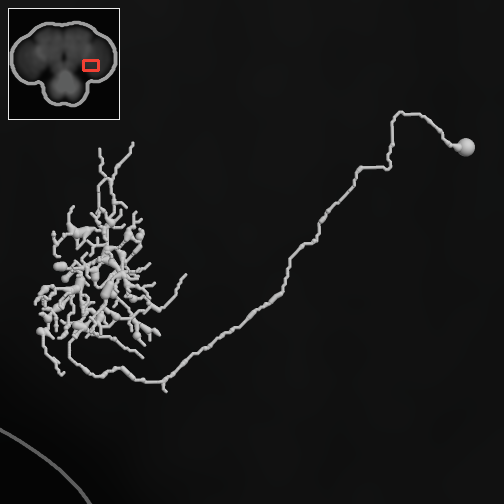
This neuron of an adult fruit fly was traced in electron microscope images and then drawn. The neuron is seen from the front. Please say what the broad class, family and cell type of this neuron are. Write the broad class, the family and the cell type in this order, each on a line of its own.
optic-lobe intrinsic neuron
LPi
LPi3a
